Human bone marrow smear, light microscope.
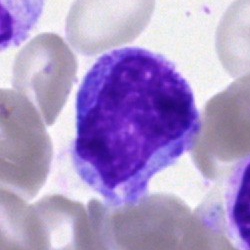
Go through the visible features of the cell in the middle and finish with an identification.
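This cell has a rounded but slightly irregular outline. Its nucleus fills most of the cell, with dark purple chromatin that is finely textured rather than gathered into coarse blocks. No granules are visible in the cytoplasm. The cell is a lymphocyte.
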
